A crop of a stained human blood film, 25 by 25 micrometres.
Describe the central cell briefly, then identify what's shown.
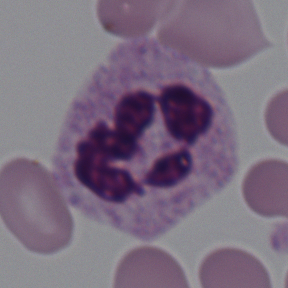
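The nucleus is split into three or more separate lobes, arranged in a loose ring around a central patch of cytoplasm. Its chromatin is dark purple and densely clumped. The cell outline is roughly rounded, with some blunt corners. The cell is a segmented neutrophil.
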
